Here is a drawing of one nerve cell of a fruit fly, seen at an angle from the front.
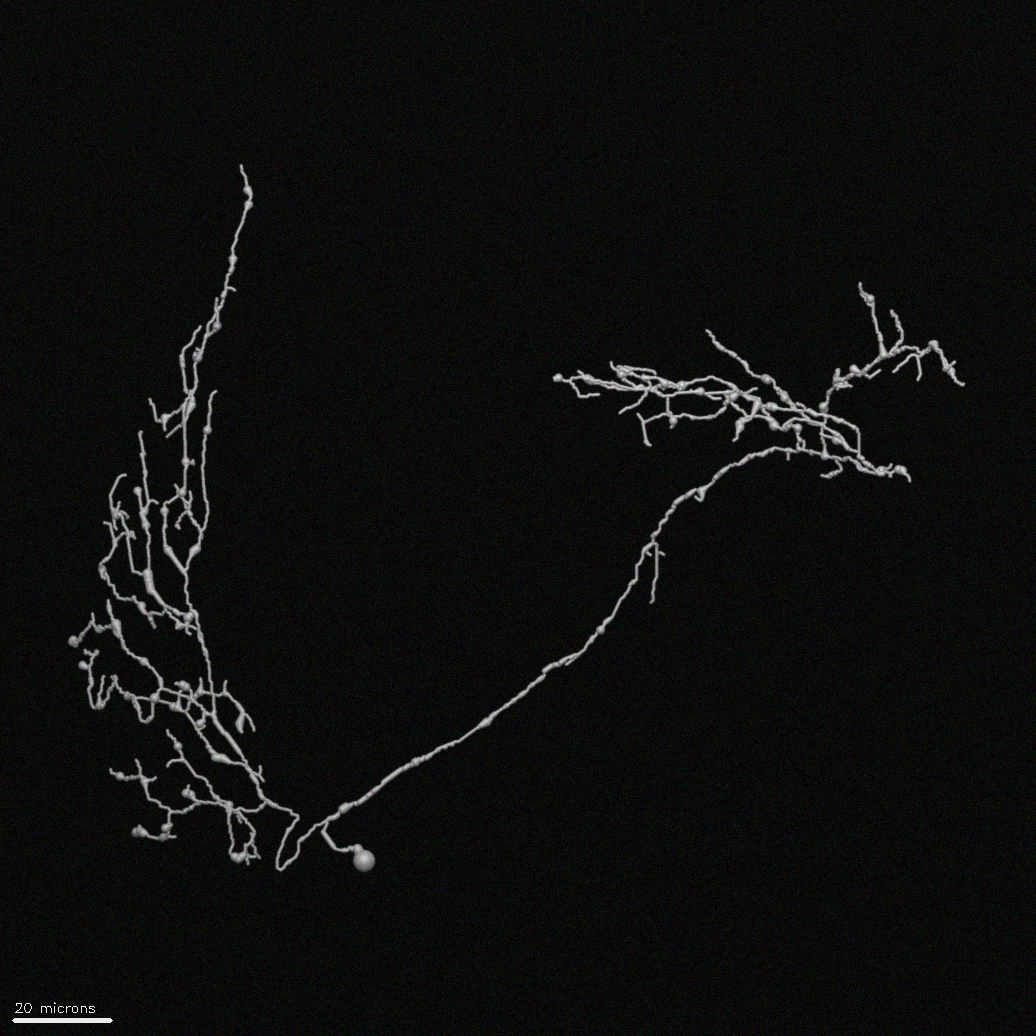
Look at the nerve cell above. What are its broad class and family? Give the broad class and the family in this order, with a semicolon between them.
visual centrifugal neuron; MeVC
